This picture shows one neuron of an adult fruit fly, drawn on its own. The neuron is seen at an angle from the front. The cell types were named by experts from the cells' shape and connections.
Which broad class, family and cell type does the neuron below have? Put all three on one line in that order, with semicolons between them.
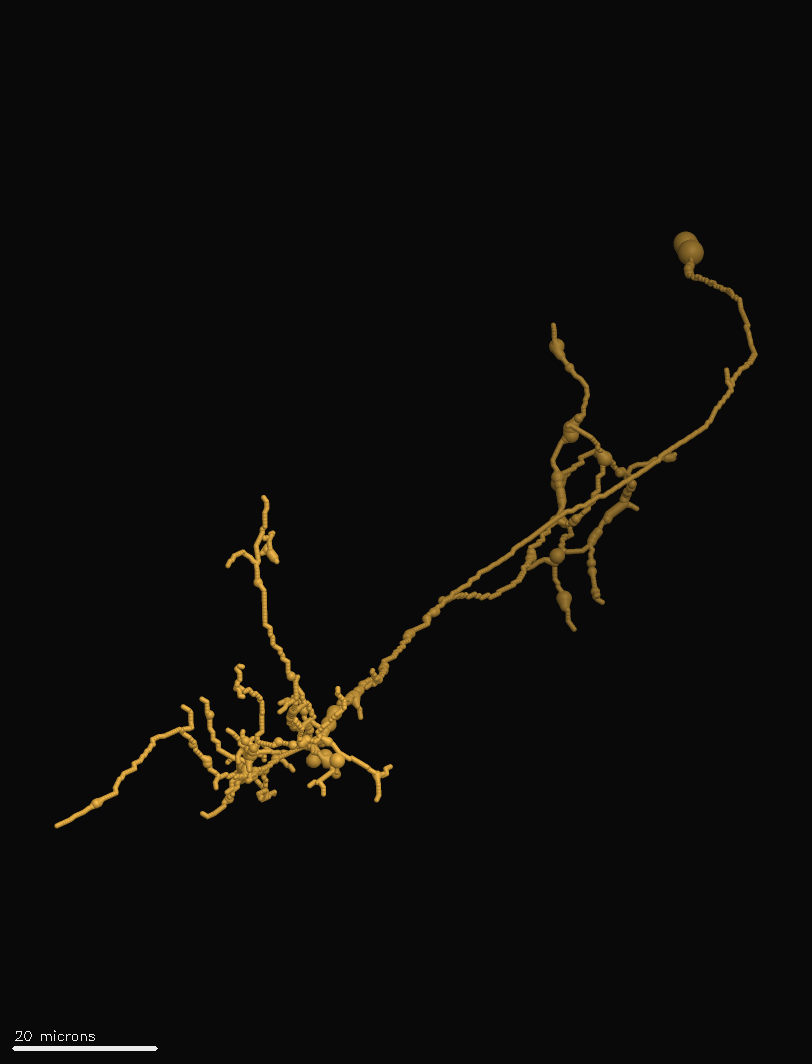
nerve-cord intrinsic neuron; hemilineage 21A; IN21A043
